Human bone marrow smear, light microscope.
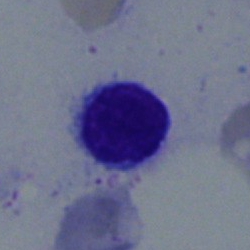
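Lymphocyte, stained human bone marrow smear. The cell is round in outline, and no nucleoli can be seen in its nucleus. What cytoplasm is visible is pale blue. On the left, the edge turns fuzzy with small irregular projections.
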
